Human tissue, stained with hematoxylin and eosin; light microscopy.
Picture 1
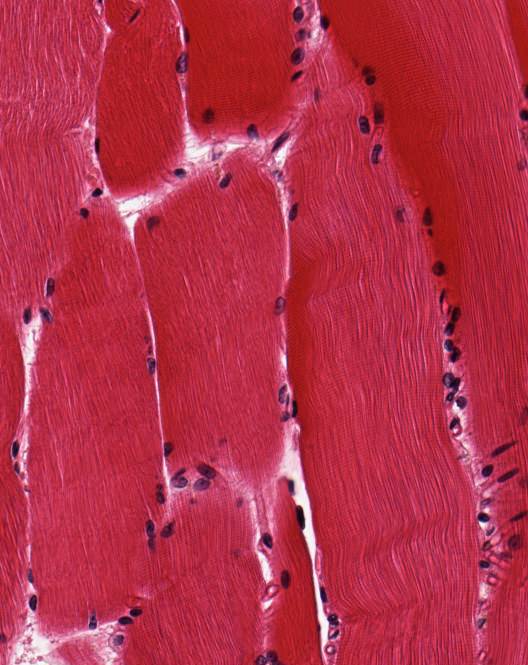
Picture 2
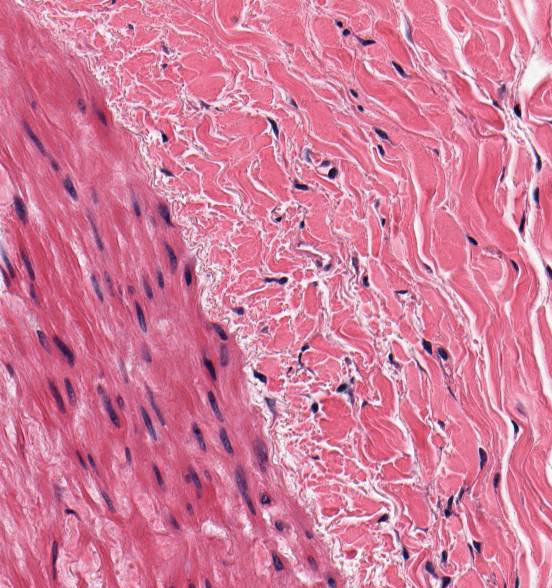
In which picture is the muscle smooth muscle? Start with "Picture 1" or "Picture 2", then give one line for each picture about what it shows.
Picture 2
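Picture 1: Fine transverse cross-striations can be seen across the fibres, most clearly in the broad fibre on the right.
Picture 2: The left layer is made of closely packed smooth muscle cells with elongated, cigar-shaped nuclei lying roughly parallel to one another.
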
